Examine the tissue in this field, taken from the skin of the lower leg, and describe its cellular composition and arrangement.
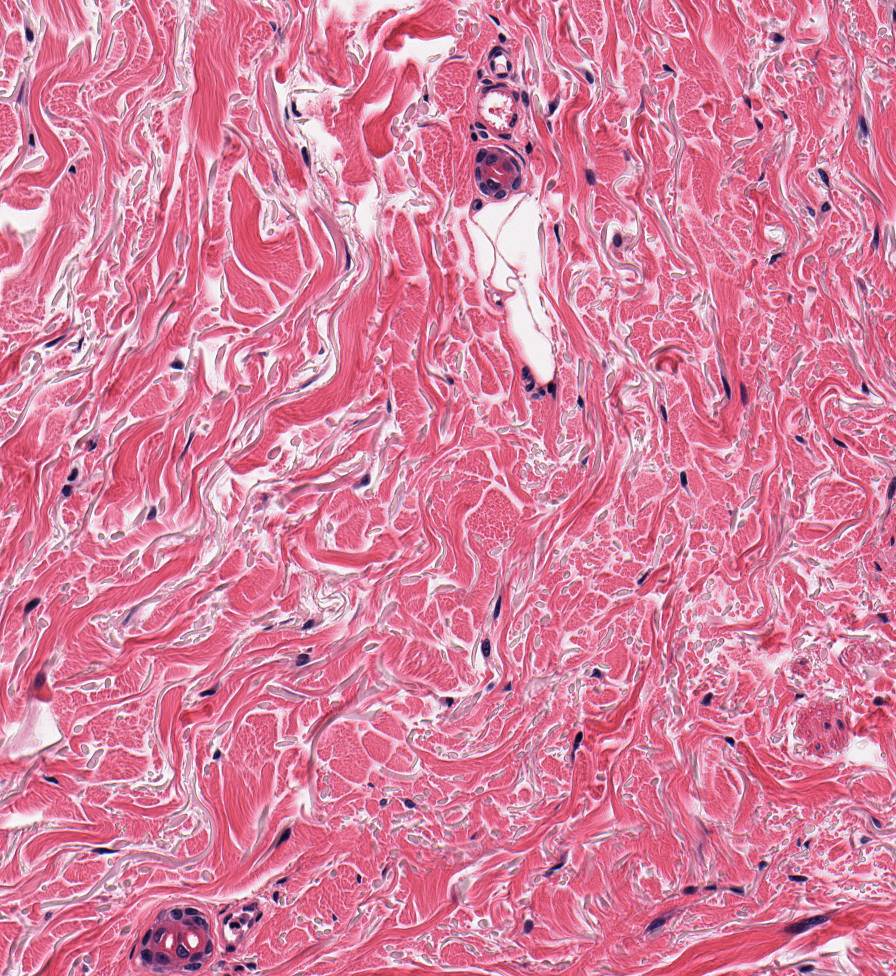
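Look across the field first: dense pink collagen bundles fill all of it, running in many different directions. Many bundles are wavy, while others are cut across, so their small pink fibre ends form a mosaic. Between the bundles, sparse, small, dark, spindle-shaped fibroblast nuclei lie scattered. Now find the small round vessels with dark nuclei in their walls, near the top centre and at the bottom left.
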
